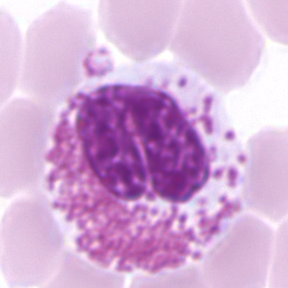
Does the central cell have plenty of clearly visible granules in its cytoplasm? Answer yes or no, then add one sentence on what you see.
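Yes. The granules are packed most densely below the nucleus.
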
